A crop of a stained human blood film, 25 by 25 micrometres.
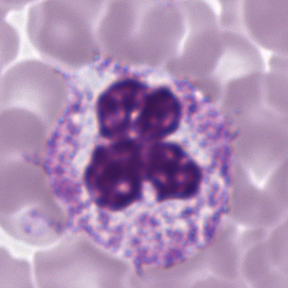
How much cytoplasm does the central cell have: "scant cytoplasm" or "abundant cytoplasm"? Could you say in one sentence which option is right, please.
It is abundant cytoplasm that surrounds the nucleus of this cell.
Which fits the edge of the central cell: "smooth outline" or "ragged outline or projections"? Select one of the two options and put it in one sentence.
Projections, blebs or tags, or a frayed edge, mark the outline of the cell.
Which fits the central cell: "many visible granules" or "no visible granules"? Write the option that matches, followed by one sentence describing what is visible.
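Many visible granules. Fine purple-violet granules are scattered throughout the cytoplasm.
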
